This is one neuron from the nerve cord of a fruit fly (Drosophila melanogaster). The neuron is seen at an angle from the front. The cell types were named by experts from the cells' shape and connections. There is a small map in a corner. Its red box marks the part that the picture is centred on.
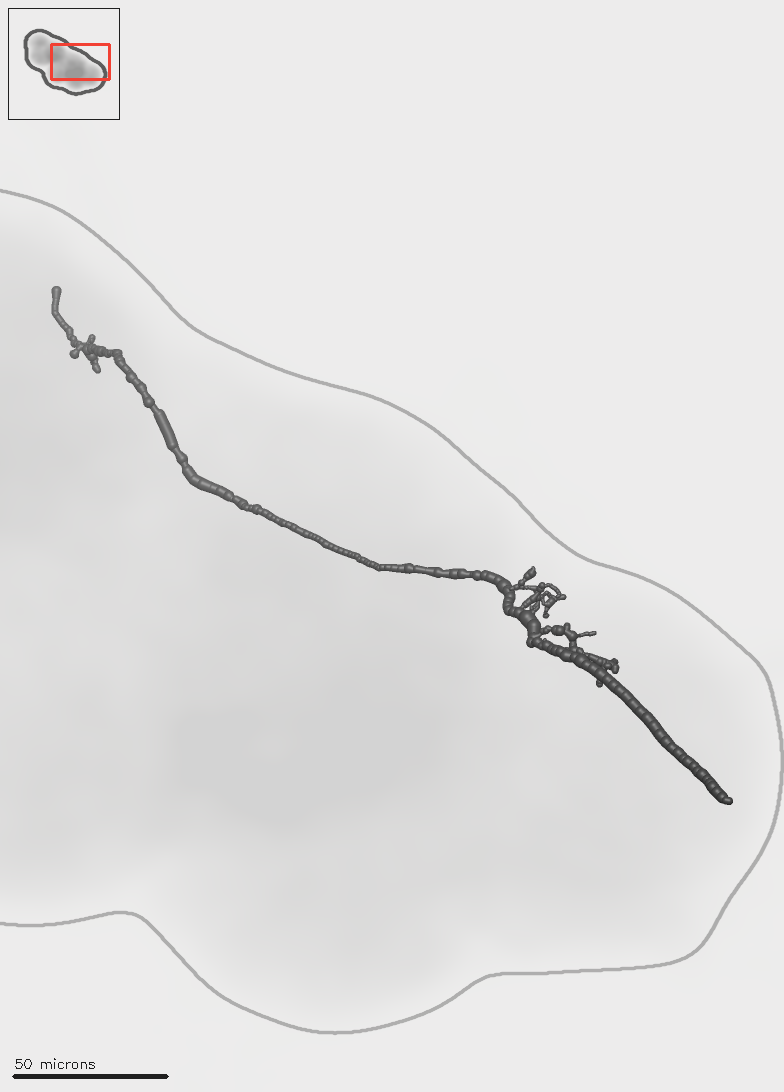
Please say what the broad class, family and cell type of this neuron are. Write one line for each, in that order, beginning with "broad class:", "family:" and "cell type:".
broad class: descending neuron
family: DNp
cell type: DNp15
